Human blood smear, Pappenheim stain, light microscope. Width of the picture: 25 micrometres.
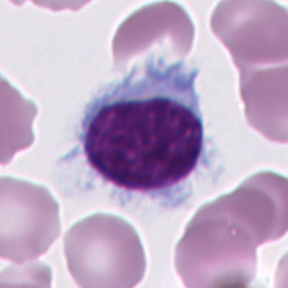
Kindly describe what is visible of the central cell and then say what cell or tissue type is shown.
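Notice the border: it's ragged instead of smooth all the way round. Fine hair-like projections poke out from the cytoplasm on every side, and the longest ones run along the upper edge. You can't make out any granules in the cytoplasm. It's a hairy cell.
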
